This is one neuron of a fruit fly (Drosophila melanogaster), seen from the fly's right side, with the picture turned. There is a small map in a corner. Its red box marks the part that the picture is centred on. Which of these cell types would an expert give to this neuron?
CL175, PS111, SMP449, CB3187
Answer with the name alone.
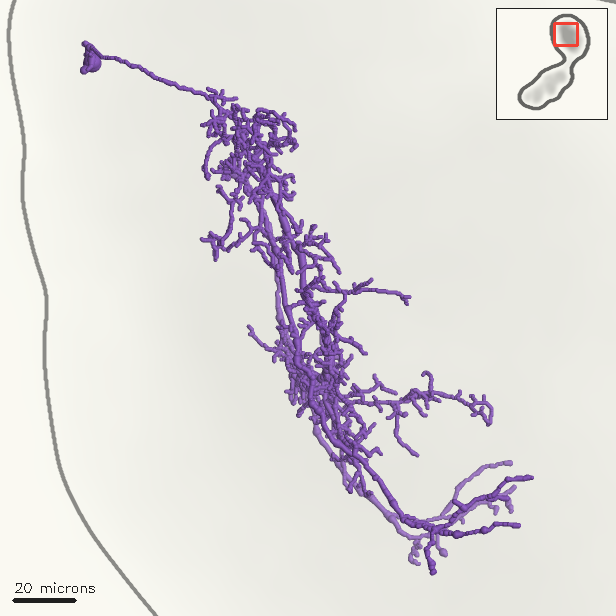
PS111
